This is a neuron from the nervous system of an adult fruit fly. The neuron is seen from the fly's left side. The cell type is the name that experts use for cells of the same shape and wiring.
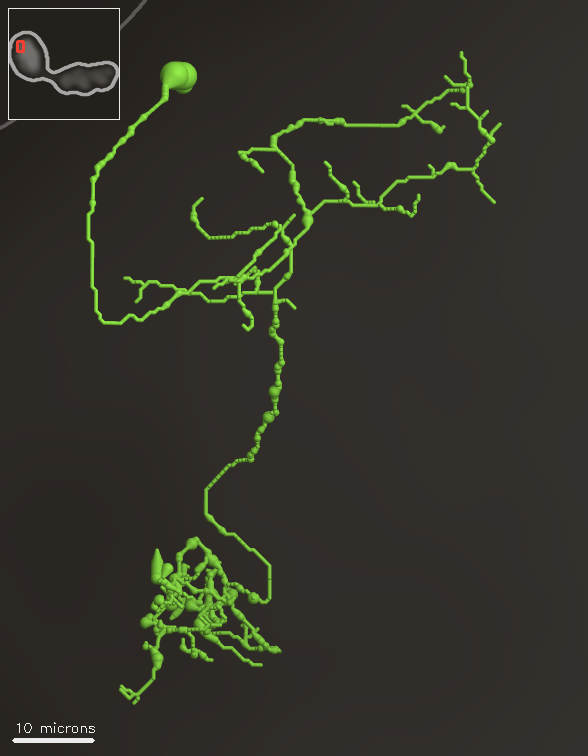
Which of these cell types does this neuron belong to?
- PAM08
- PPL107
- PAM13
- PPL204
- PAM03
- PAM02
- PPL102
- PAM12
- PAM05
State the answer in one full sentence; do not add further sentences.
It is PAM02 that this neuron is, by cell type.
